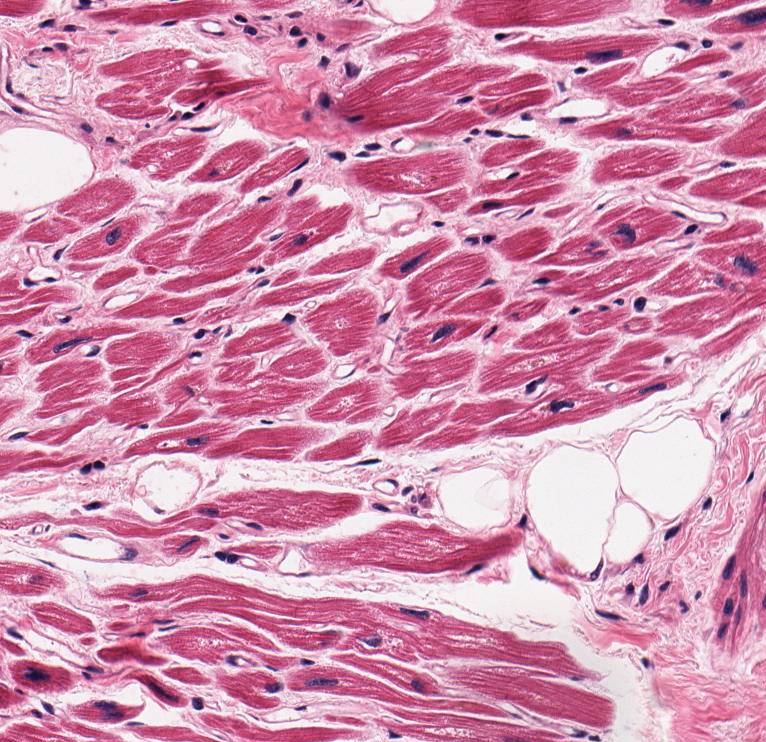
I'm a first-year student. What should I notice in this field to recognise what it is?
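Myocardium is the tissue here, above and below a dividing band. Next, orientation: lower fibres run lengthwise, roughly horizontally. Then colour: the cytoplasm is deep pink.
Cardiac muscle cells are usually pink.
The band itself: pale loose connective tissue with scattered small dark nuclei. Last, a small cluster of empty-looking fat cells sits right of centre, just below the middle.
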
